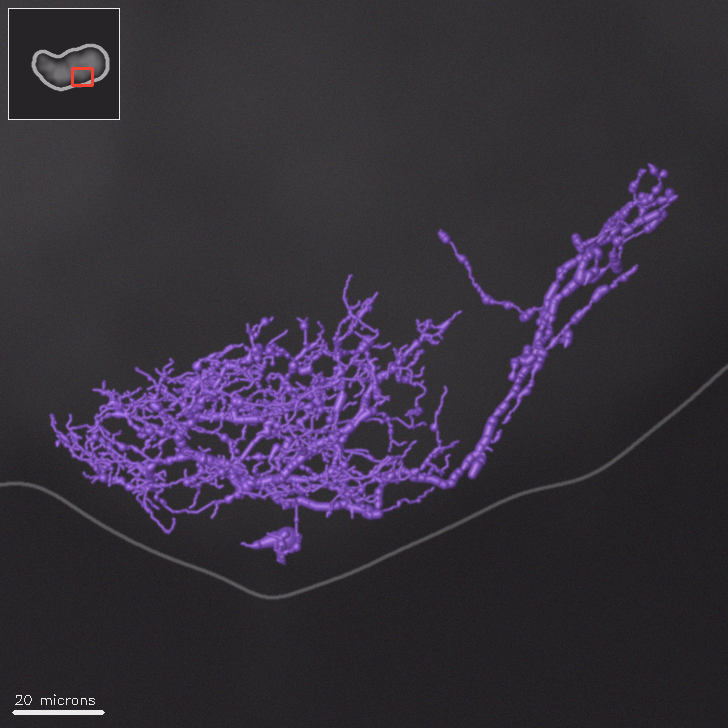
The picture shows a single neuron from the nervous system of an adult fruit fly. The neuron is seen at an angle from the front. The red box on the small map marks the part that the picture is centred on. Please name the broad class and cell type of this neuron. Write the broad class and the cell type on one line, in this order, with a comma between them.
central-brain intrinsic neuron, GNG143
